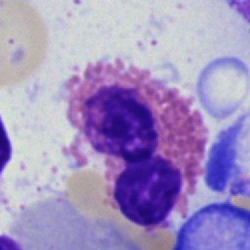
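Eosinophil from a stained bone marrow smear, shown as the central cell. Coarse orange-pink granules pack its cytoplasm, most of which lies to the right of the nucleus. No nucleoli are visible in either nuclear lobe. The outline is ragged, formed by loose granules rather than a smooth edge.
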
